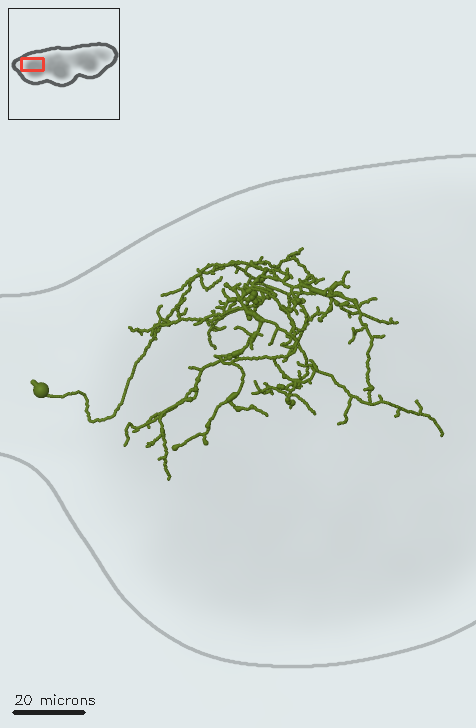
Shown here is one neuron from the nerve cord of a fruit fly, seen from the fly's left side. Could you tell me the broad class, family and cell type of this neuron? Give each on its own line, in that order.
nerve-cord intrinsic neuron
hemilineage 08A
IN08A026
